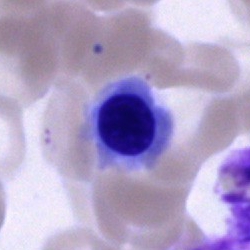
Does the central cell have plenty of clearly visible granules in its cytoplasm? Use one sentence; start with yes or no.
No, no granules can be seen in the cytoplasm of this cell.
